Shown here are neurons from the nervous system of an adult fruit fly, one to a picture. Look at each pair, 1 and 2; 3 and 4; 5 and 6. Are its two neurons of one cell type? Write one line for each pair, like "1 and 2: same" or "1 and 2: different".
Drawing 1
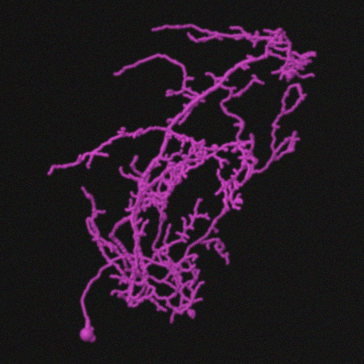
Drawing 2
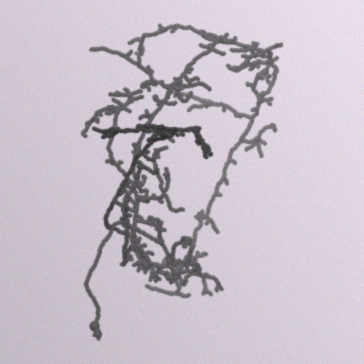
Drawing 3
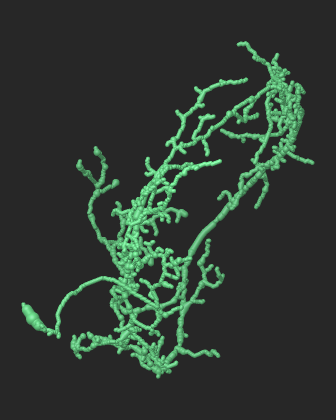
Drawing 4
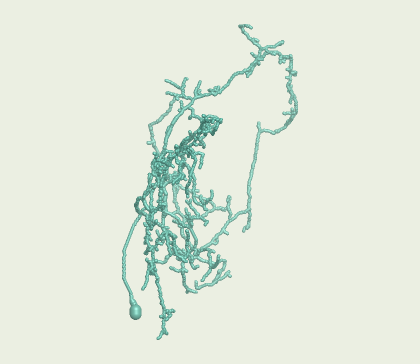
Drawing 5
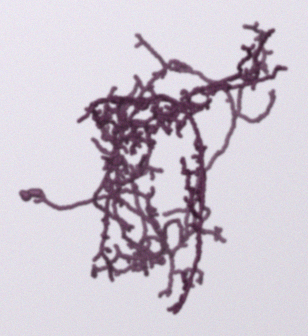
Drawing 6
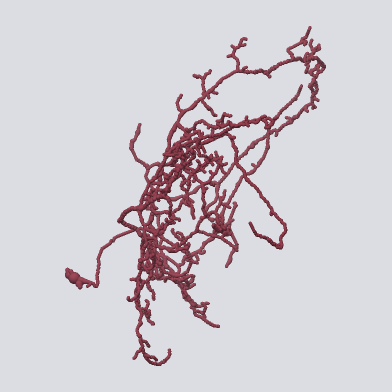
1 and 2: same
3 and 4: same
5 and 6: different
